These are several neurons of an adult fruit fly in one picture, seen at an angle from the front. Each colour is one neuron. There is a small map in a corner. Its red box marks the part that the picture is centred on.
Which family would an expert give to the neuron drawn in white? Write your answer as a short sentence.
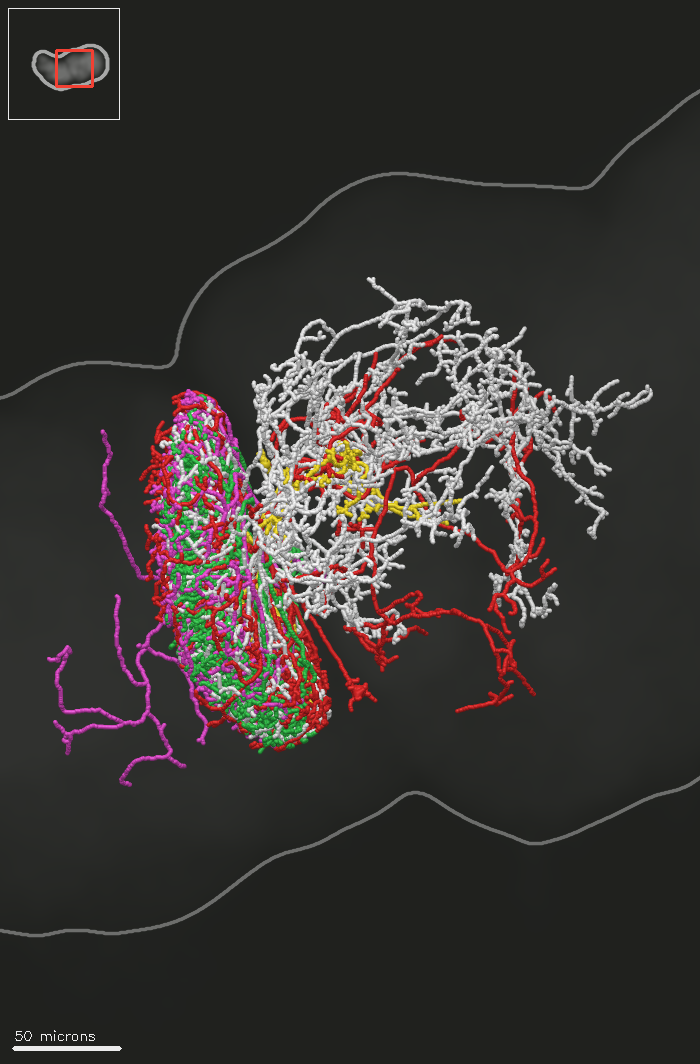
The family is LoVC.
